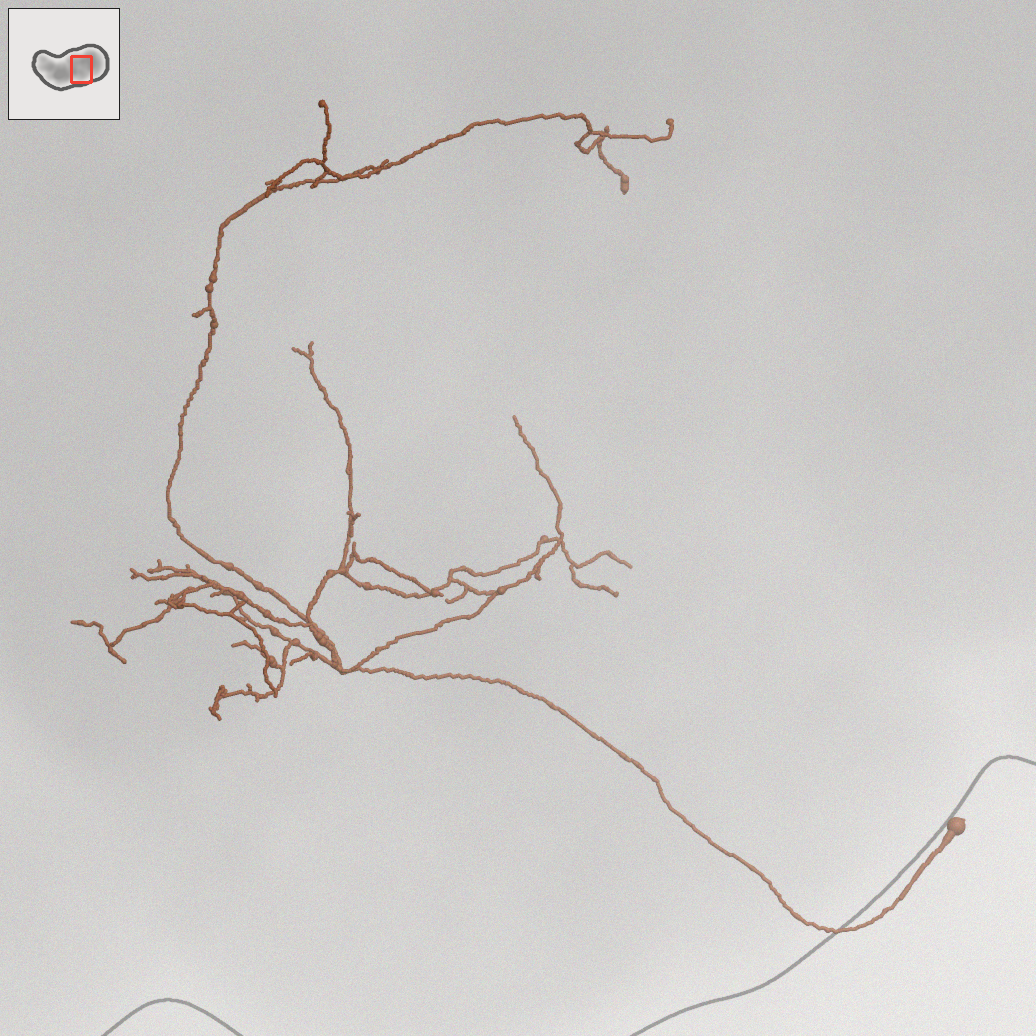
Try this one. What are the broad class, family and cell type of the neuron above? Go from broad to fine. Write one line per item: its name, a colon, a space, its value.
broad class: central-brain intrinsic neuron
family: hemilineage MX7
cell type: AMMC017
